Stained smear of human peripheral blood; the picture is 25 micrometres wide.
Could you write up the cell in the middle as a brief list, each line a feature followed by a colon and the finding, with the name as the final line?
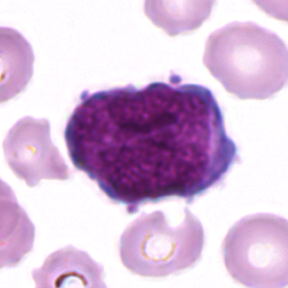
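Outline: irregular and somewhat angular, wider than tall.
Nucleus: folded by a dark groove running roughly horizontally.
Cytoplasm: a very scant bluish rim, widest on the right.
Edge: small knobs sticking out, top and bottom included.
Name: atypical promyelocyte.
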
